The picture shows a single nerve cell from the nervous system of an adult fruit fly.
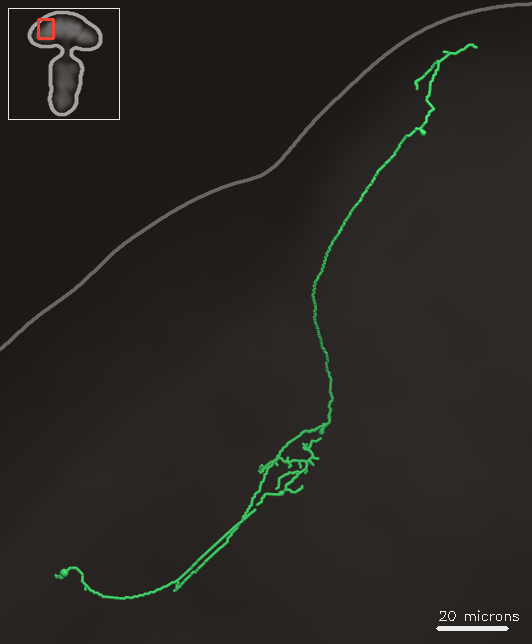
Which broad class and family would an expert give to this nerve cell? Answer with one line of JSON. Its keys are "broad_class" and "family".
{"broad_class": "visual projection neuron", "family": "hemilineage LHl4_posterior"}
